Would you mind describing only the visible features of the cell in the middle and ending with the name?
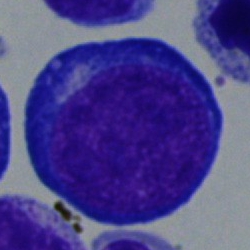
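First, the outline is round and smooth. Second, the chromatin is finely granular and evenly spread. Third, a narrow rim of deep blue cytoplasm surrounds the nucleus, with a paler zone in it beside the nucleus on the upper-left side. The cell is a proerythroblast.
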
